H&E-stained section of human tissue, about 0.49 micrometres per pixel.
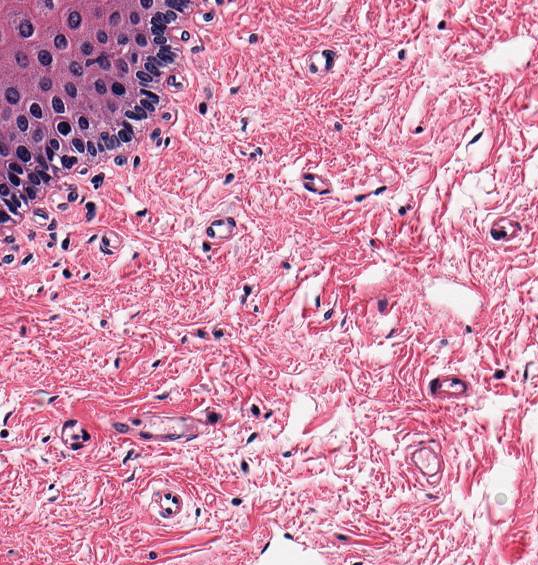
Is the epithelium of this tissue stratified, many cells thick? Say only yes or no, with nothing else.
Yes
